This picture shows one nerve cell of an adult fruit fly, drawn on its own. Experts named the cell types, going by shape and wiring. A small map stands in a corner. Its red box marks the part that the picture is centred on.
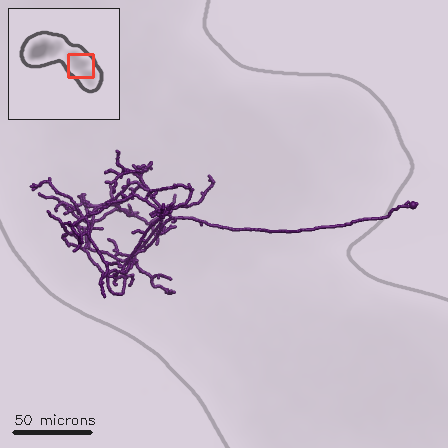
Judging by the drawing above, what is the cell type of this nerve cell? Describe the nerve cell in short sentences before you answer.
The cell body can be seen on the right of the picture. From left to right in the picture it spans about 250 microns. This is a nerve-cord intrinsic neuron. It is of cell type IN12A059_f.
